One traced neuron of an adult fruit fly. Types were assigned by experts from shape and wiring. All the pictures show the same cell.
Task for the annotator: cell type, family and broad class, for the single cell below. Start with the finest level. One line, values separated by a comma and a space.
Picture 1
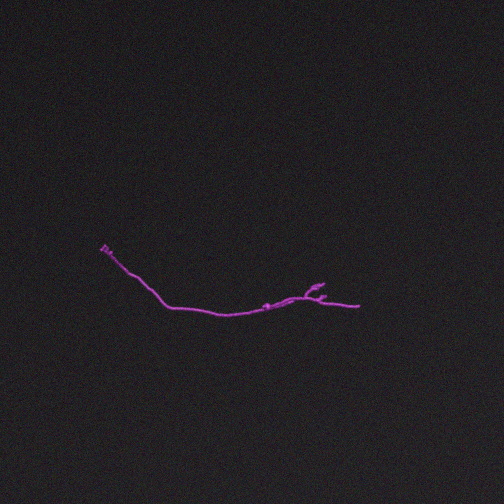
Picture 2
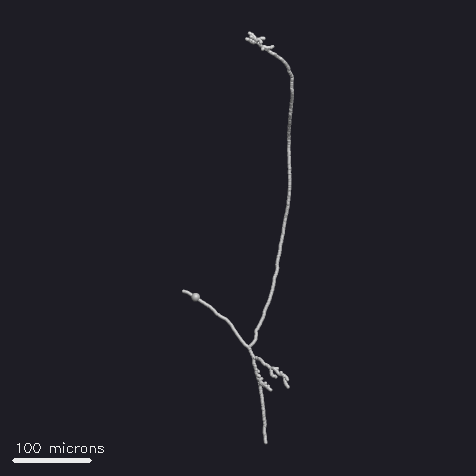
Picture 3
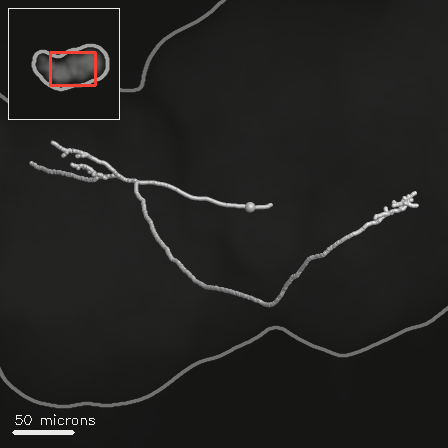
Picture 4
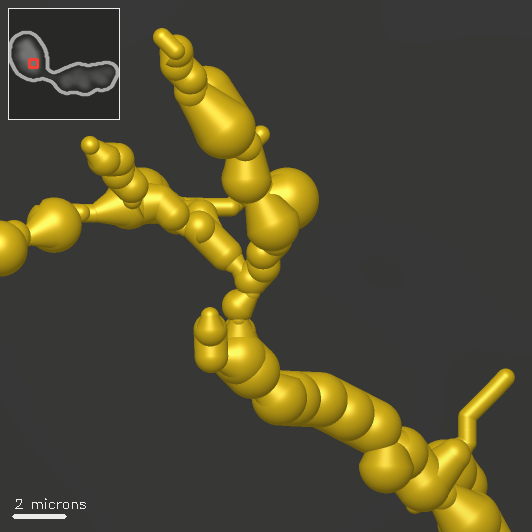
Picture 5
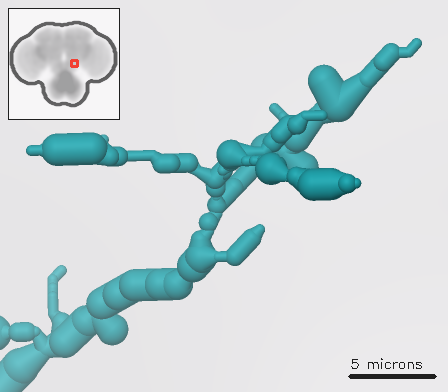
SApp21, class mechanosensory proprioceptive, sensory neuron ascending to the brain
